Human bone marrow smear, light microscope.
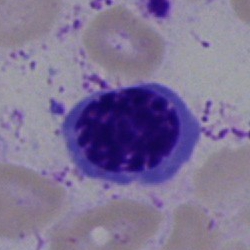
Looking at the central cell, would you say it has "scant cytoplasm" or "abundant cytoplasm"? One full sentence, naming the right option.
This cell has scant cytoplasm, no more than a thin rim.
